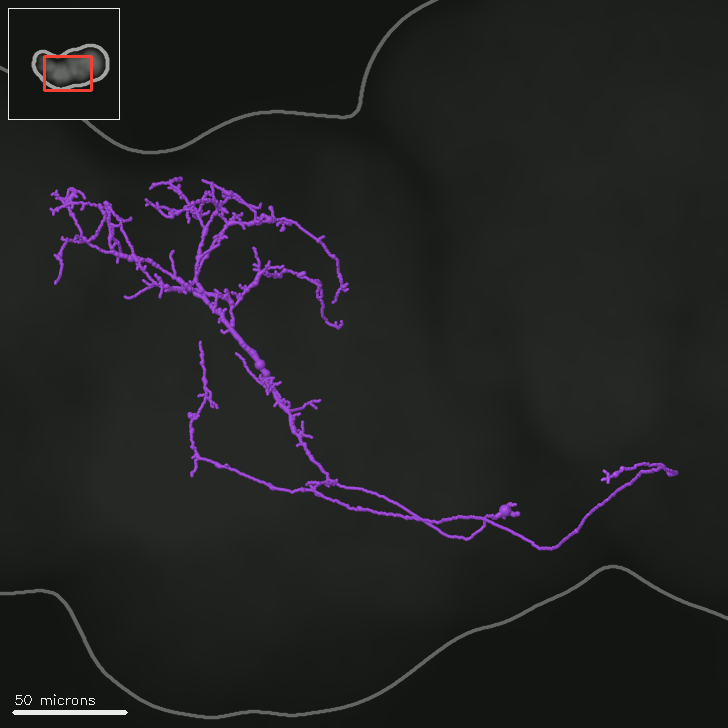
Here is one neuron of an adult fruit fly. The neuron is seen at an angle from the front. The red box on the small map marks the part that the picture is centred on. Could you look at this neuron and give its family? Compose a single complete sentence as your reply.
As a matter of family, this neuron is hemilineage 08B.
